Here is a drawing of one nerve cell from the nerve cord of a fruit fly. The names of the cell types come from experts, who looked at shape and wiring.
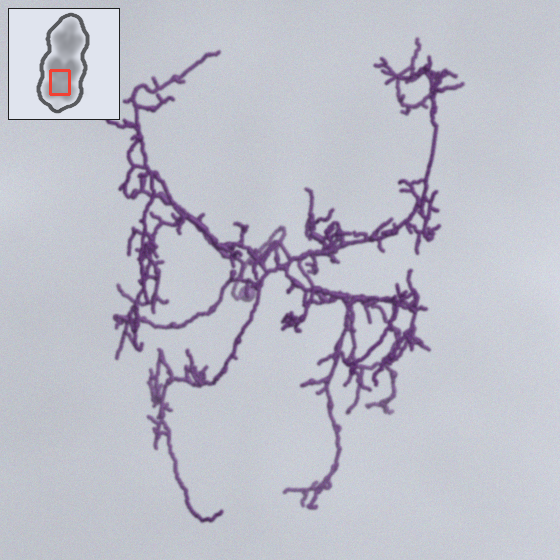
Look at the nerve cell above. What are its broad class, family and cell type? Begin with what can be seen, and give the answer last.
In this view it is taller than it is wide. This is a nerve-cord intrinsic neuron. The family is hemilineage 00A. Its cell type is IN00A063.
